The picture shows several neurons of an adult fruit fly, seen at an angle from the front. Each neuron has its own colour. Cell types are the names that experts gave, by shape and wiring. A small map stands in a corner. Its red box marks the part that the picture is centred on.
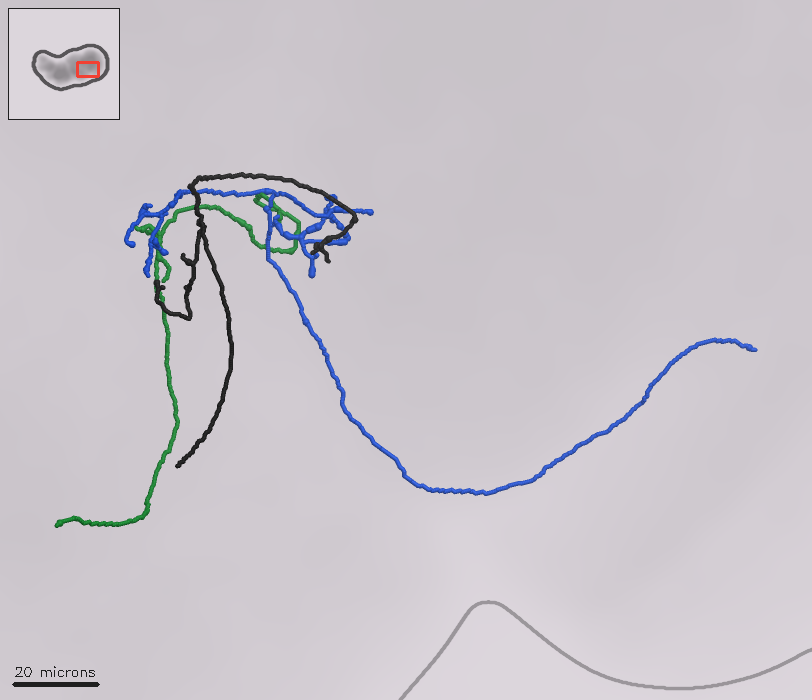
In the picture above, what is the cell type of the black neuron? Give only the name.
ORN_DM2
